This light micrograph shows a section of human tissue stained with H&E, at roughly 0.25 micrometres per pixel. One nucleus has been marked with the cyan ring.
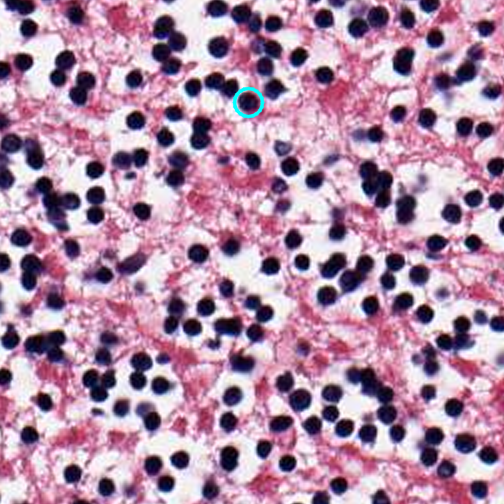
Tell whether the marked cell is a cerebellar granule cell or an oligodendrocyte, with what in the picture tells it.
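Cerebellar granule cell. The nucleus is small, round and nearly black, stained evenly dark throughout with no visible internal detail. It is about the same size as the many other dark round nuclei crowded around it. No rim of cytoplasm can be made out around the nucleus; it borders directly on the surrounding pale and pink background. It lies in a dense sheet of similar round dark nuclei, separated from its neighbours by pink, wispy fibrillar material.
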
